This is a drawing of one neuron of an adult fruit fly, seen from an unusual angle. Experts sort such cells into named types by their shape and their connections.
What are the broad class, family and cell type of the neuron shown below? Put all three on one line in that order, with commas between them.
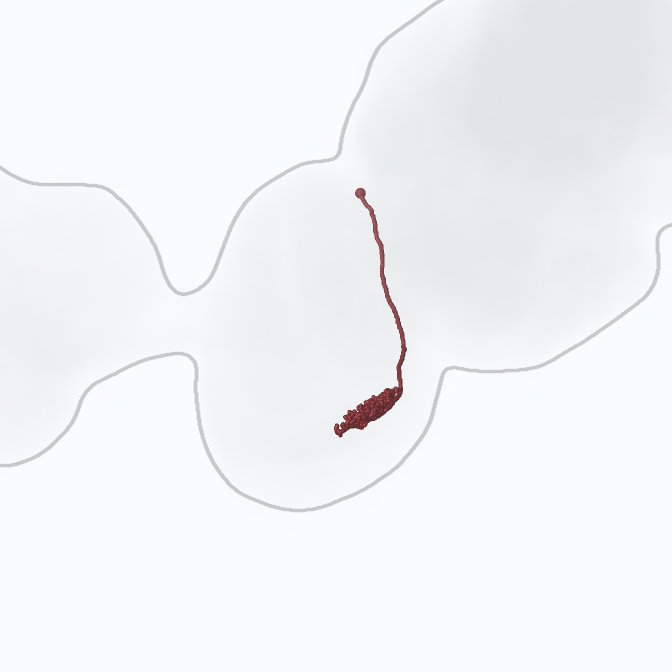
optic-lobe intrinsic neuron, Pm, Pm2a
